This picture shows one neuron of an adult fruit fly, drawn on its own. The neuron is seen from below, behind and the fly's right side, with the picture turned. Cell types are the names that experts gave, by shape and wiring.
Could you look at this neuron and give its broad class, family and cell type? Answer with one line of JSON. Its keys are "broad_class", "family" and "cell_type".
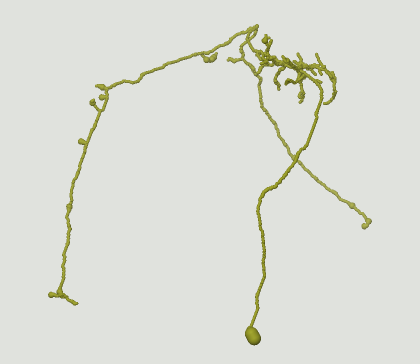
{"broad_class": "central-brain intrinsic neuron", "family": "class CX", "cell_type": "FS1B_b"}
